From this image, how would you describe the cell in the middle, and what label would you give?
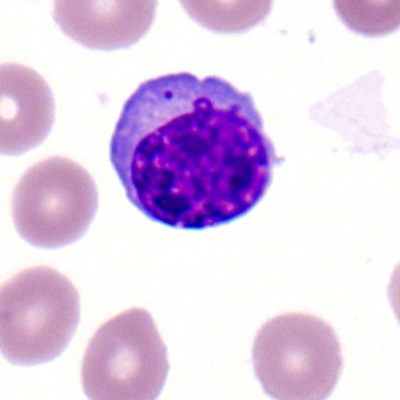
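The chromatin is coarsely clumped into dark purple masses with paler gaps between them. A small round knob bulges from the top edge of the nucleus. A rim of pale blue cytoplasm is widest on the upper left side of the cell. One tiny dark dot lies in the cytoplasm above the nucleus. The cell is a lymphocyte.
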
